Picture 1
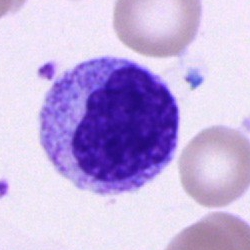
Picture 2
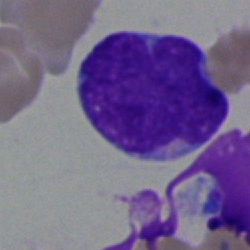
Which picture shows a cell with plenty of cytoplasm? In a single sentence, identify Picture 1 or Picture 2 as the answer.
In picture 1, abundant cytoplasm surrounds the nucleus.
